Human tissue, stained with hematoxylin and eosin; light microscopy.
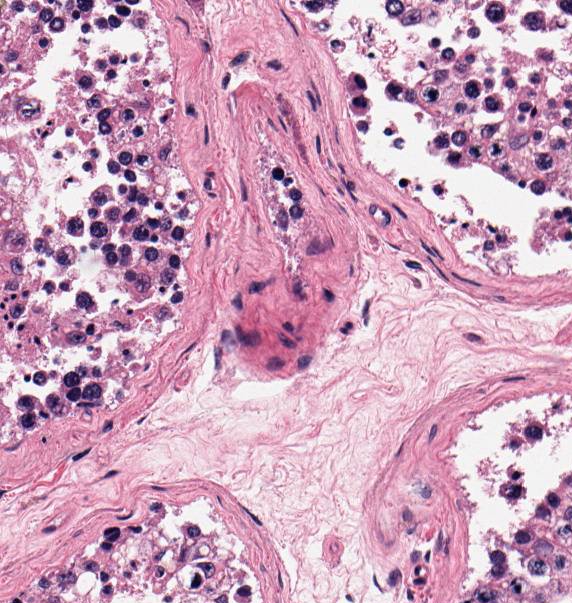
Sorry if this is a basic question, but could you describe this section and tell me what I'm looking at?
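Follow the broad pink fibrous bands from top centre to lower right; between them lie compartments of loosely scattered cells with dark, round nuclei. Near the centre, the band holds a cluster of cells with abundant deep pink cytoplasm and several dark nuclei. This is testis.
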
